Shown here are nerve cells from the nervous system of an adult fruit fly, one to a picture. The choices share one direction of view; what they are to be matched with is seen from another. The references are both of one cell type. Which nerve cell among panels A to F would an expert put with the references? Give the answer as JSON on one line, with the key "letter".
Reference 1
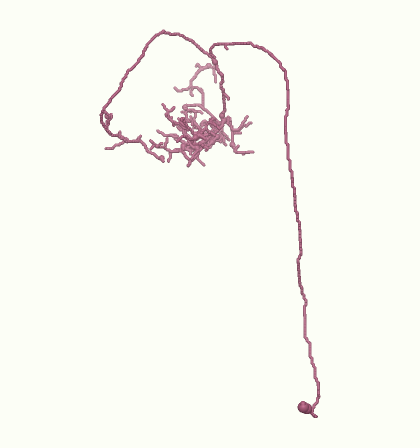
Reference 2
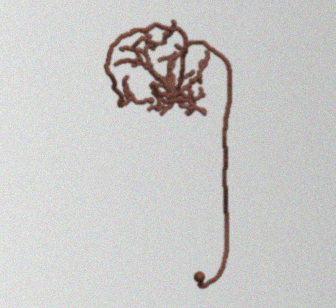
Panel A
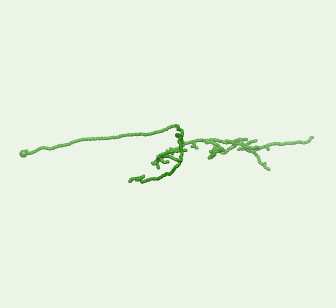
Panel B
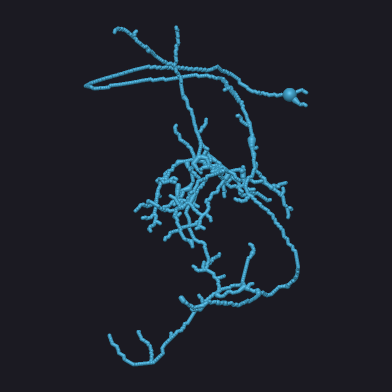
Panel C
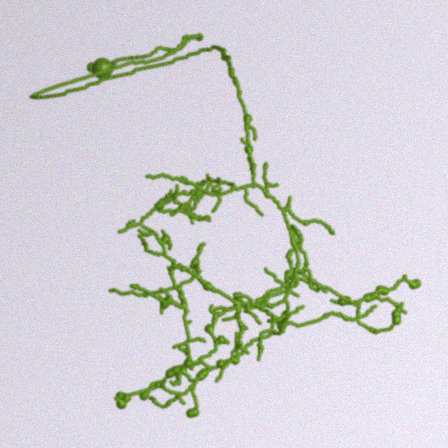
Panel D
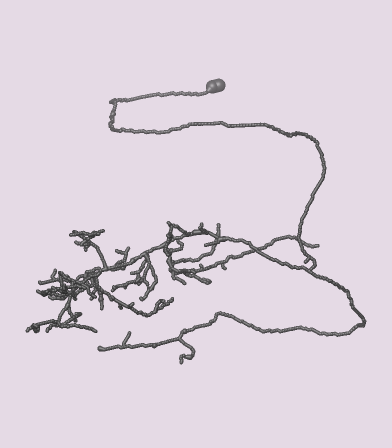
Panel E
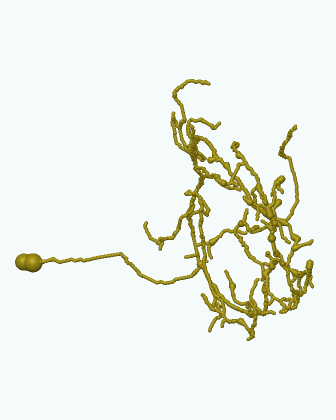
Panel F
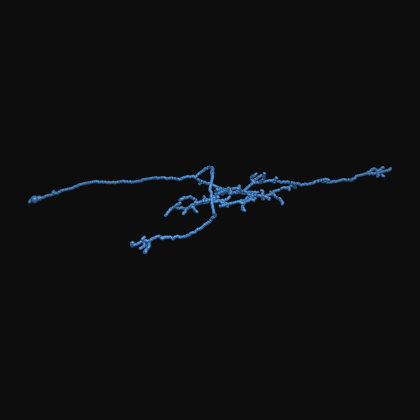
{"letter": "D"}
